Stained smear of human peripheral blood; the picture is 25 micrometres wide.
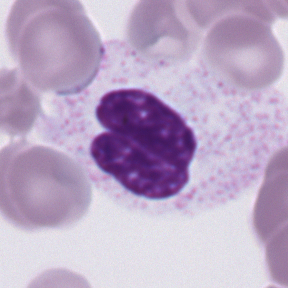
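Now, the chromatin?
Dark purple, coarsely clumped, with small pale gaps.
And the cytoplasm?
Abundant and very pale, almost colourless between the granules.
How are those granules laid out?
Fine and pink-red, spaced apart throughout, with pale cytoplasm showing between.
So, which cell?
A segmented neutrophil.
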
